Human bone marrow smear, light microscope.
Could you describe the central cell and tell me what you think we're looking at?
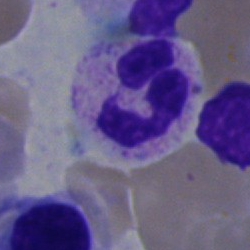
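This one's outline is roughly round and smooth. Its nucleus runs as a curved, C-shaped band, narrowed at points along its length, and curls around a pale patch of cytoplasm at the cell's centre. The chromatin is dense and dark purple. It's a segmented neutrophil.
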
